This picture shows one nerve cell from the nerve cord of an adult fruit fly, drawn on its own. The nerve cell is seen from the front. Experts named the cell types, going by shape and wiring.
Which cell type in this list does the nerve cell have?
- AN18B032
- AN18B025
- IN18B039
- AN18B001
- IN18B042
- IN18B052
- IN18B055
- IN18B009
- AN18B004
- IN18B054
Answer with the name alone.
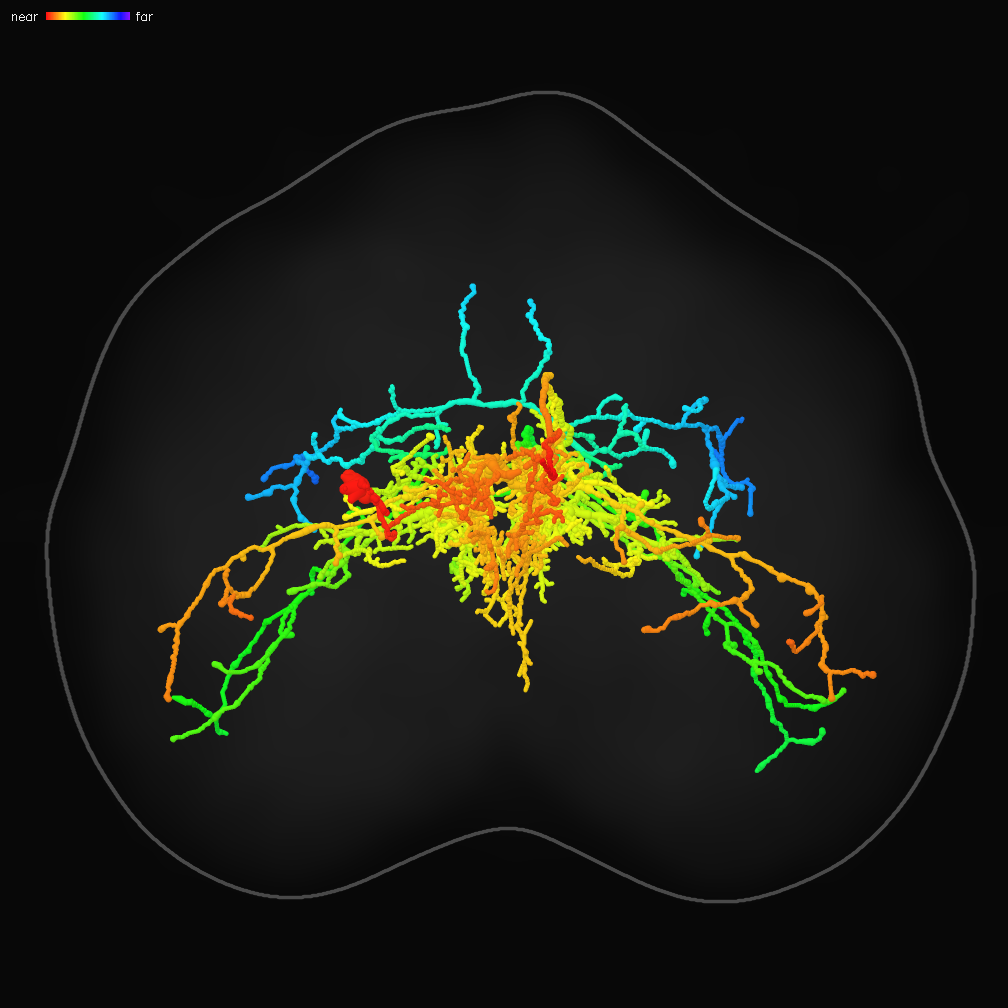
AN18B001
